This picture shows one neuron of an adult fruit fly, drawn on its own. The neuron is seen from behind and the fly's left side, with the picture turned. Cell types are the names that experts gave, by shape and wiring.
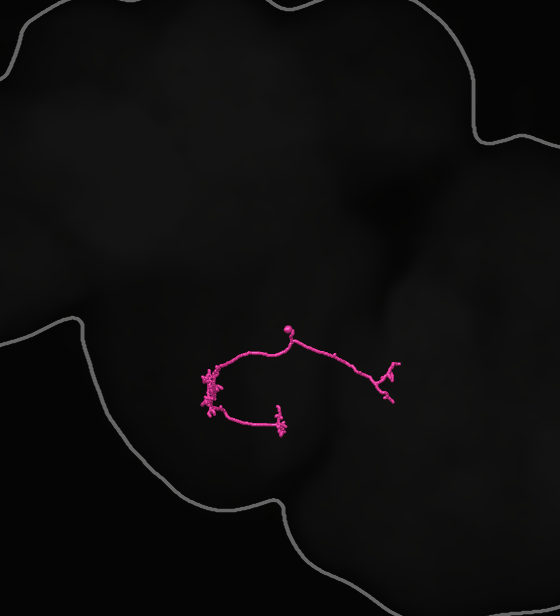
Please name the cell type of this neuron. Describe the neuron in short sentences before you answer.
The cell body is in the middle of the picture. As drawn here it is wider than it is tall. It is a visual projection neuron. It is of cell type LLPC2.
